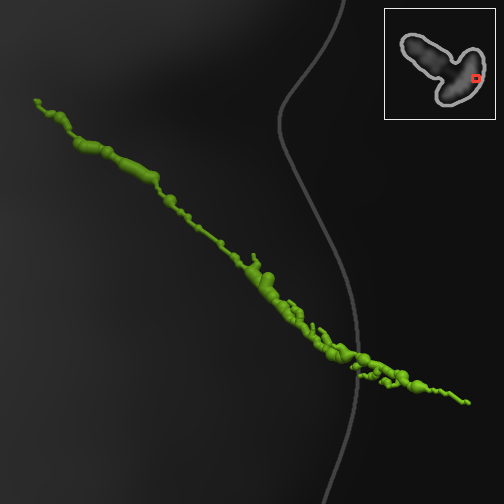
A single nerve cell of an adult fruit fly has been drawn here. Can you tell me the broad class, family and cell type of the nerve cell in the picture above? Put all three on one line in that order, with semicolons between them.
sensory neuron entering the brain; class mechanosensory; JO-B1_a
